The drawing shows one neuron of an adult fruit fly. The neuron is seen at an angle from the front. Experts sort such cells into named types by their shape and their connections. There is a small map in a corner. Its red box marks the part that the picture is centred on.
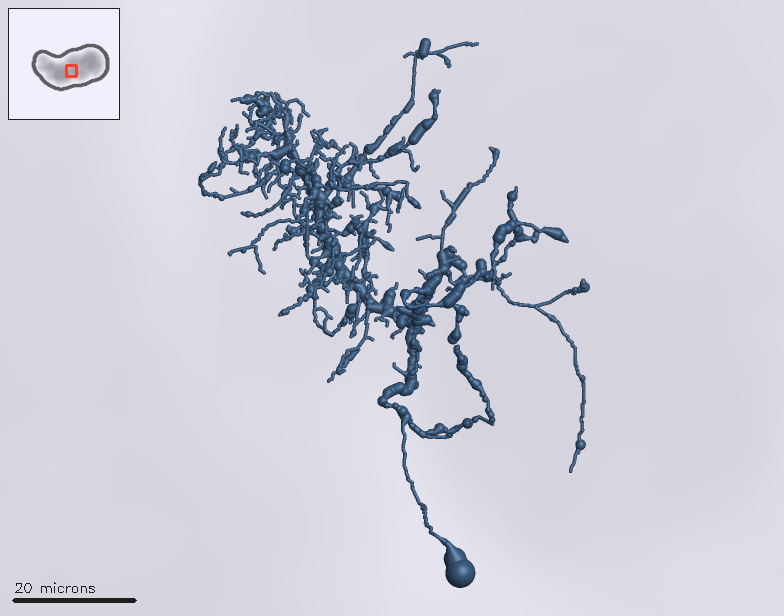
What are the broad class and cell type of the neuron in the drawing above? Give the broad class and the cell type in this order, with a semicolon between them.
central-brain intrinsic neuron; PVLP078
